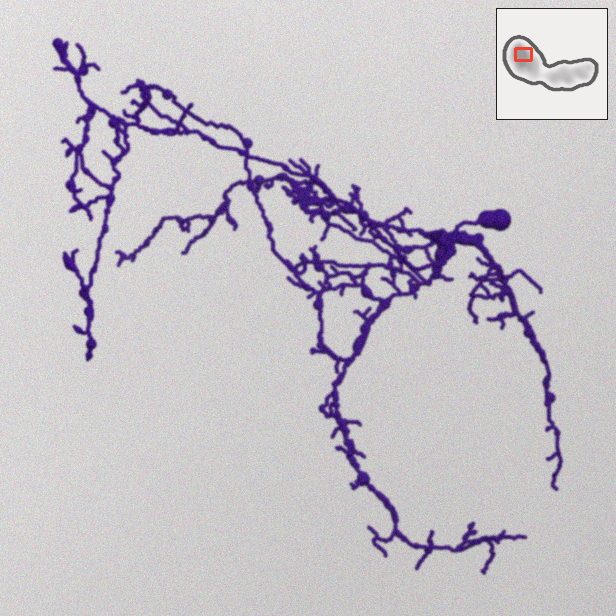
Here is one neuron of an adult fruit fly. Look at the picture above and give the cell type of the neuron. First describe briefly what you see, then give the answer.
Dozens of branch ends can be seen. As drawn here it is about as wide as it is tall. Its broad class is central-brain intrinsic neuron. Its cell type is CL224.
